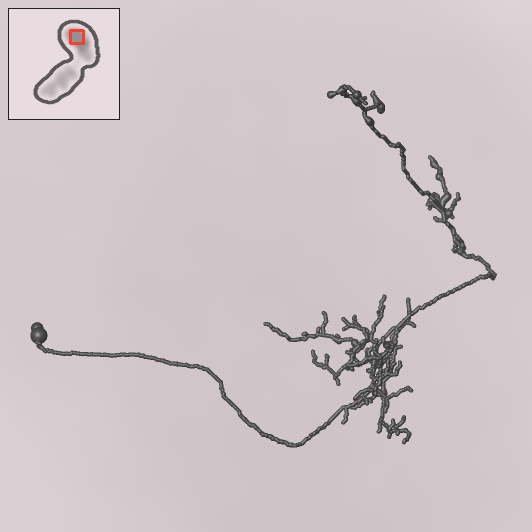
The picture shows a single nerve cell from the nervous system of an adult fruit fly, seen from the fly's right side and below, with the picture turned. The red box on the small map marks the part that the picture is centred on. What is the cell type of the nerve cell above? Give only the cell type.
FS1A_c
